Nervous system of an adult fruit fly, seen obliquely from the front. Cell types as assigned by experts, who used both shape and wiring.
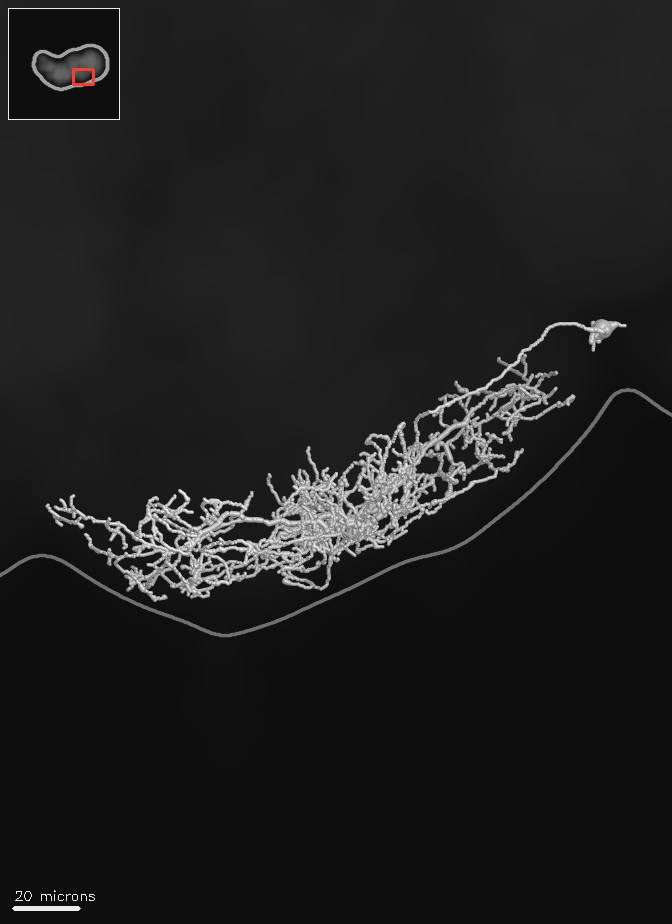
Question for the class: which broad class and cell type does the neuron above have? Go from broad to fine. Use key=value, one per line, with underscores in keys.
broad_class=central-brain intrinsic neuron
cell_type=GNG153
